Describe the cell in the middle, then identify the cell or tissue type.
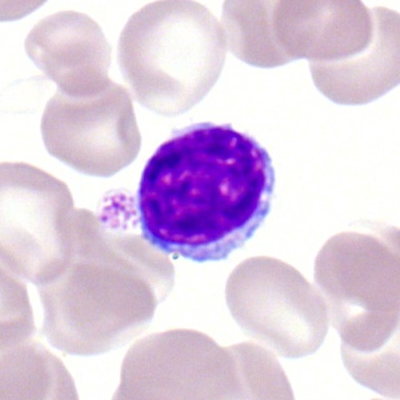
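Let me see: the outline is roughly round. The cytoplasm is pale blue, and I can't find any granules in it. Its outer edge looks slightly ragged rather than smooth. So this is a lymphocyte.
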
